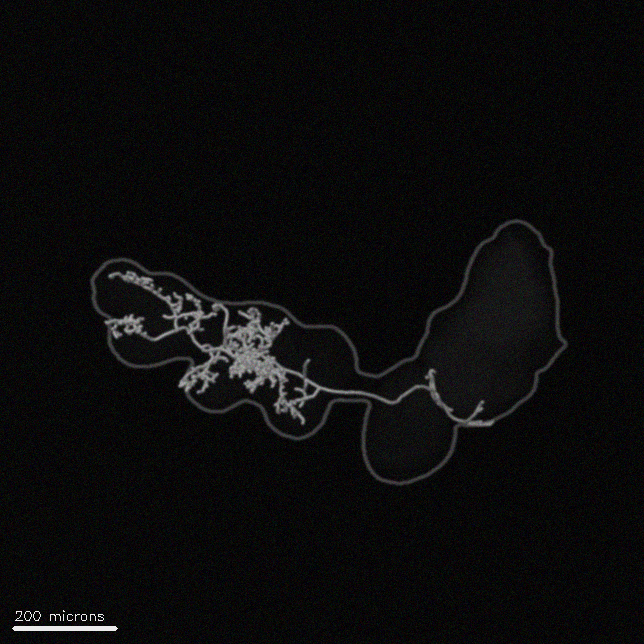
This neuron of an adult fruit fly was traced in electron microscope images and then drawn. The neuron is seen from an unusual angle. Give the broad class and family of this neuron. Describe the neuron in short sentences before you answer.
By the scale bar it is about 750 microns wide in this view. Dozens of branch ends can be seen. It is an ascending neuron. The family is hemilineage 19B.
